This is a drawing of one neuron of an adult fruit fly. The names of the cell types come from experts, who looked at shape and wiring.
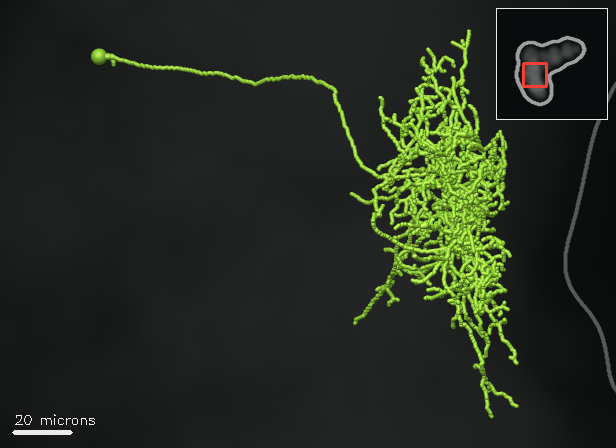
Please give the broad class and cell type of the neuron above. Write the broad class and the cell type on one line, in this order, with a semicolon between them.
central-brain intrinsic neuron; IB009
